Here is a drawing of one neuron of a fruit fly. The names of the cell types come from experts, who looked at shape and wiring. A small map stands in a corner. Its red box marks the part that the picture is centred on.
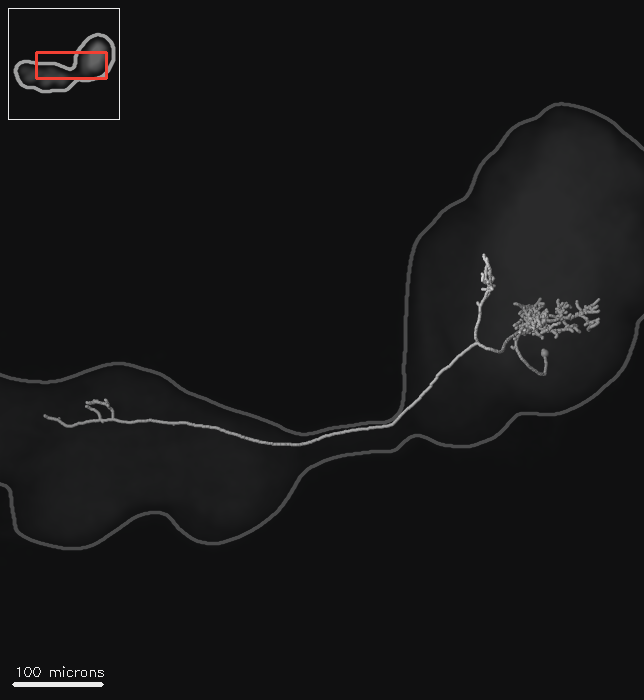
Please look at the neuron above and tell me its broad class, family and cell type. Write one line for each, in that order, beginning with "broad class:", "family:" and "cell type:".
broad class: descending neuron
family: hemilineage LB7
cell type: DNg51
